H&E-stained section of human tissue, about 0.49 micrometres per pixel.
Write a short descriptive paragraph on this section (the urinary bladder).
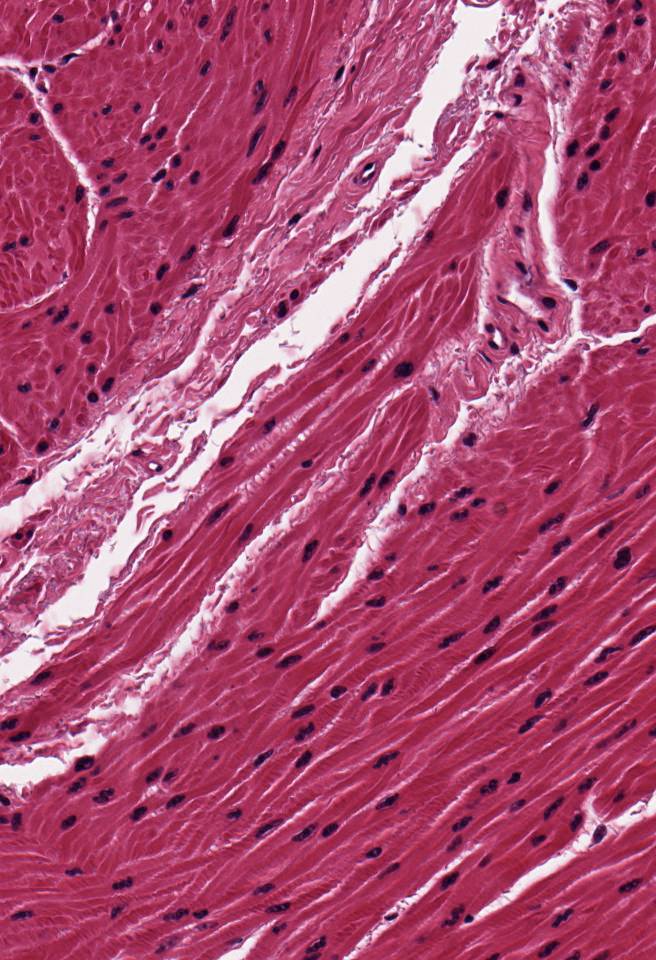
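Long pink muscle fibres fill most of the field, running diagonally from lower left to upper right. Each has a single oval nucleus placed in the centre of the fibre. Their cytoplasm is deeply eosinophilic with fine lengthwise streaks. In the upper left corner, a bundle cut more across its length is set off by a thin pale septum.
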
